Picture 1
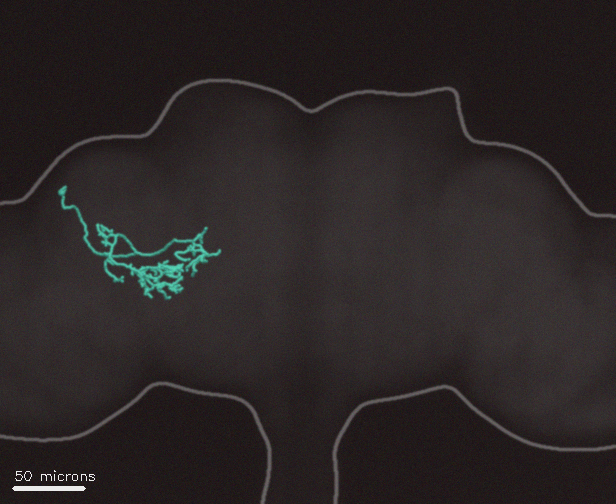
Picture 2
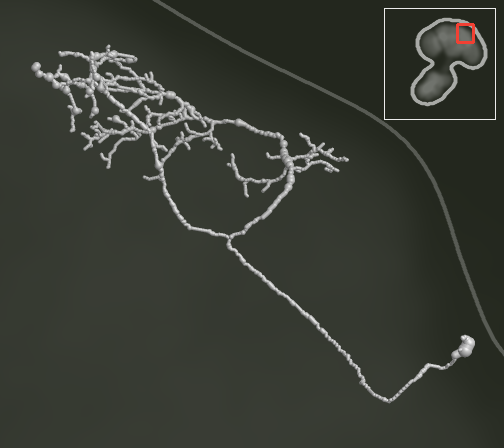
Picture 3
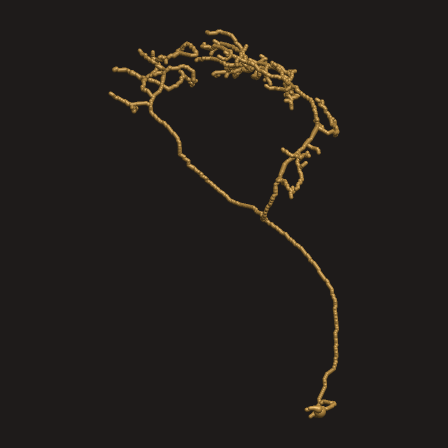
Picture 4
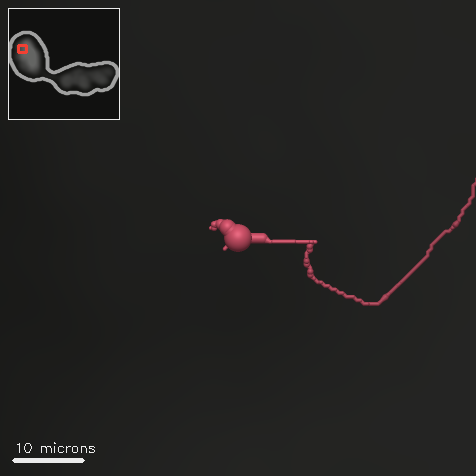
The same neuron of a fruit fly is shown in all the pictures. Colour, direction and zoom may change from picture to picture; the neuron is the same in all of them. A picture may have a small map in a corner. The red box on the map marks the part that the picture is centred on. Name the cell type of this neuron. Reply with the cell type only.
CB3005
